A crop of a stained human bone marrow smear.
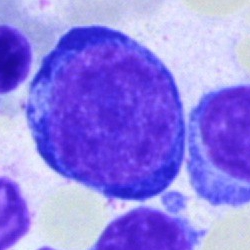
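Proerythroblast, from a stained human bone marrow smear; you'll notice the chromatin is finely stippled rather than coarsely clumped. Its deep blue cytoplasm makes only a narrow rim around the nucleus, and that rim runs a bit wider on the left than on the right.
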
